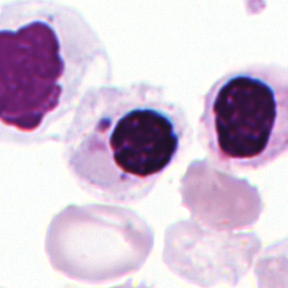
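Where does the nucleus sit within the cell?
Off-centre, toward the upper right.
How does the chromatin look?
Dark purple and coarsely clumped.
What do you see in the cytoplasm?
A wide pale greyish-lilac rim extends mainly to the left of and below the nucleus, and a single small dark purple dot lies to the upper left of the nucleus.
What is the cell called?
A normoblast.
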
